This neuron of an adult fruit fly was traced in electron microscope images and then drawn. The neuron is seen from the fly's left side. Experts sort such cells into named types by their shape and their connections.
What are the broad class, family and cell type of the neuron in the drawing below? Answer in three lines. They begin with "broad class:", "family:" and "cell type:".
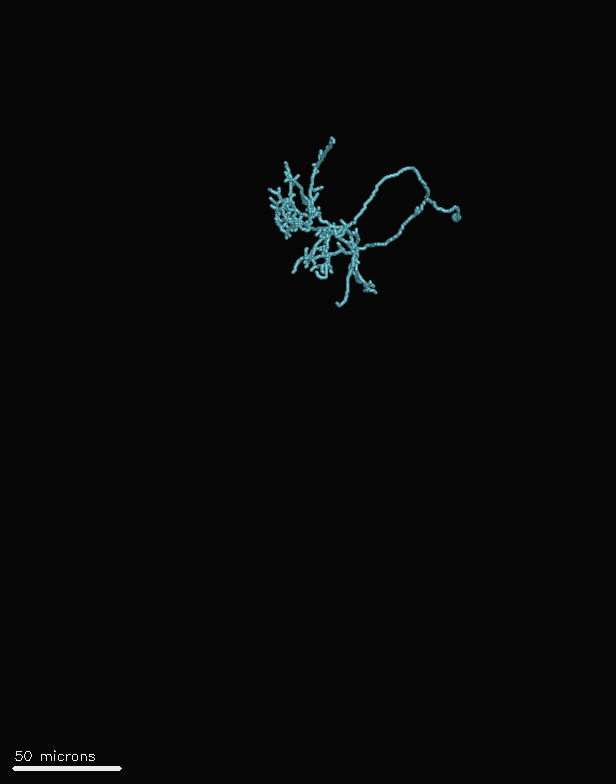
broad class: central-brain intrinsic neuron
family: hemilineage SLPp&v1_posterior
cell type: CB3268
